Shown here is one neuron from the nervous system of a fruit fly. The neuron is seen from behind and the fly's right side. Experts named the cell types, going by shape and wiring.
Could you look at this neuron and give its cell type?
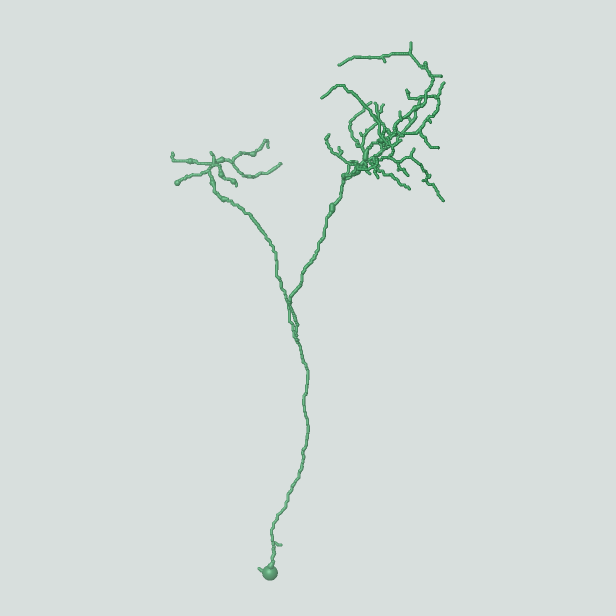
LC13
